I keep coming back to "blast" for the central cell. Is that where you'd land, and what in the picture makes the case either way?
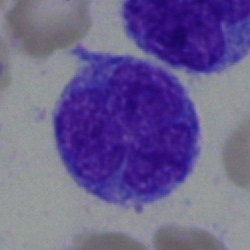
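Decisive are the finely stippled, not coarsely clumped, chromatin and the thin blue rim of cytoplasm.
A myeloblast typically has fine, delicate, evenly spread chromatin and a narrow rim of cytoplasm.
The cell is a blast, not a hairy cell. A single small pointed tag projects from the upper left edge.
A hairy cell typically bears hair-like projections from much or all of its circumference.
The outline is roughly round, and the nucleus, which fills almost the whole cell, has a narrow cleft running up from its lower edge.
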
